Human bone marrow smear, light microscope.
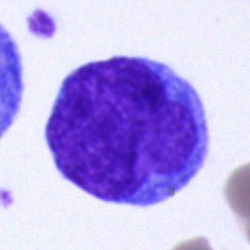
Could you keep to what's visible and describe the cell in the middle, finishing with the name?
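Looking first at proportions, the nucleus fills most of the cell. Around it the cytoplasm makes only a narrow rim, and I notice that rim is widest on the right side. Then the chromatin: fine and evenly spread, with no coarse clumps. So this is a blast.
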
